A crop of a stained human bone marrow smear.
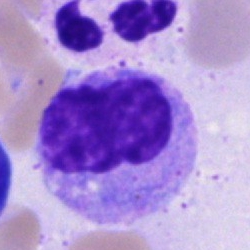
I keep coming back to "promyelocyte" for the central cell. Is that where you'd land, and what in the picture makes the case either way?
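Three things stand out here: a round, smooth outline, no nucleoli visible in the nucleus, and pale greyish-lilac cytoplasm.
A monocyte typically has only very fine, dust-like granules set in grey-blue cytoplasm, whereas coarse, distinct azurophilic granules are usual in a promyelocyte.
The grey tone of this cell's cytoplasm sits on the monocyte side of that contrast. So promyelocyte does not fit; the cell is a monocyte.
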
